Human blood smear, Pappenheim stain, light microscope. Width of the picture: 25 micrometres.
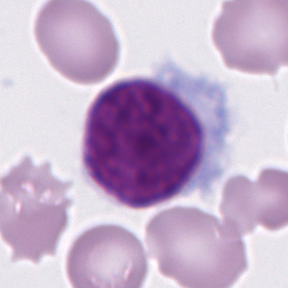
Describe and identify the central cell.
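See how the outer edge of the cytoplasm is ragged, with fine hair-like projections? The nucleus has no indentation or lobes, and the cytoplasm shows neither granules nor vacuoles. That's a hairy cell.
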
